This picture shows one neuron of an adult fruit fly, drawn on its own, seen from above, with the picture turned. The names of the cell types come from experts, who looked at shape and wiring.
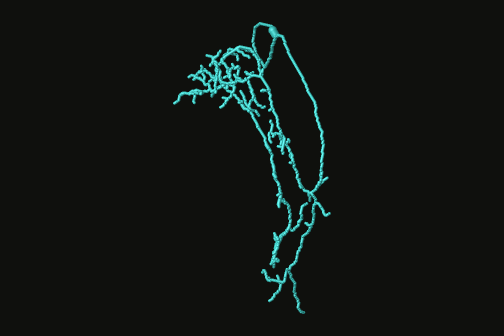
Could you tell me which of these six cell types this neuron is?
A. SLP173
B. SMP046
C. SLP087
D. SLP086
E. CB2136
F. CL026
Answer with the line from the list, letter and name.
D. SLP086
